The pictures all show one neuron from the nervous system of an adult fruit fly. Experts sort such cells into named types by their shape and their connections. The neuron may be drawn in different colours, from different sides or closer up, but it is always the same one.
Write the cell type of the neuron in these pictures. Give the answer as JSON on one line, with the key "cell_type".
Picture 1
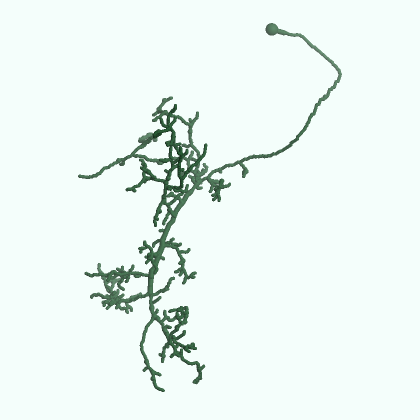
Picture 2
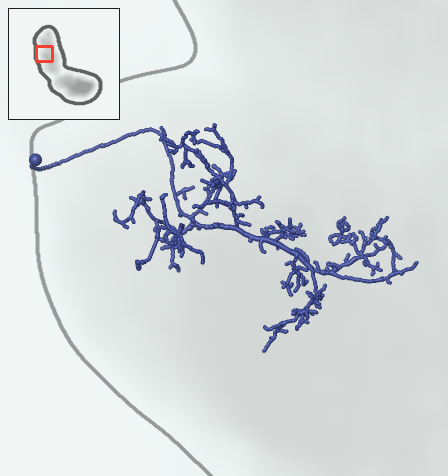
{"cell_type": "IN20A.22A036"}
